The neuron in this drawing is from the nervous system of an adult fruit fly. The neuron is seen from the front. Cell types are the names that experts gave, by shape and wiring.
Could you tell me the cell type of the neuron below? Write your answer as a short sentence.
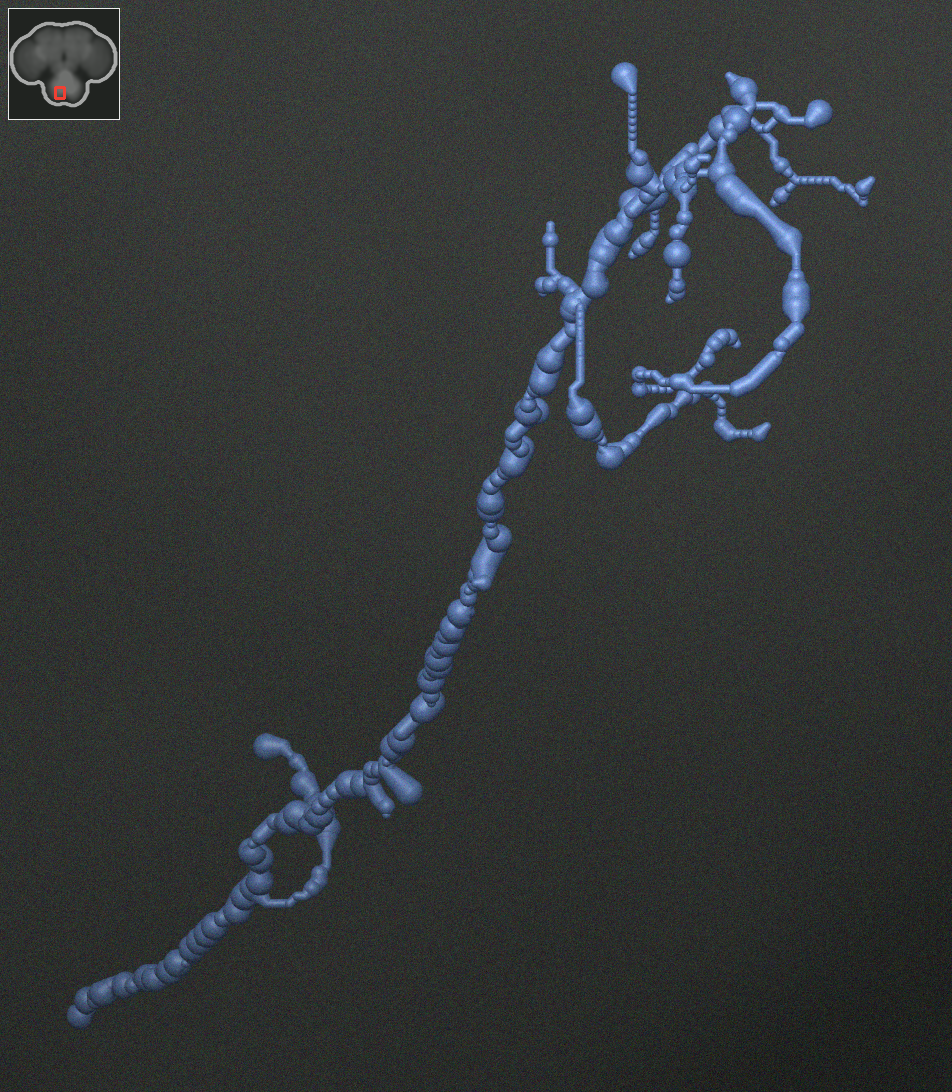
The cell type is SNpp40.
